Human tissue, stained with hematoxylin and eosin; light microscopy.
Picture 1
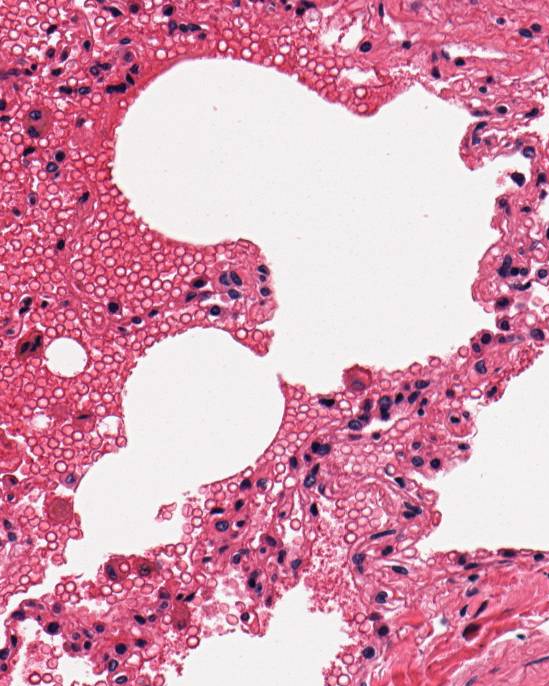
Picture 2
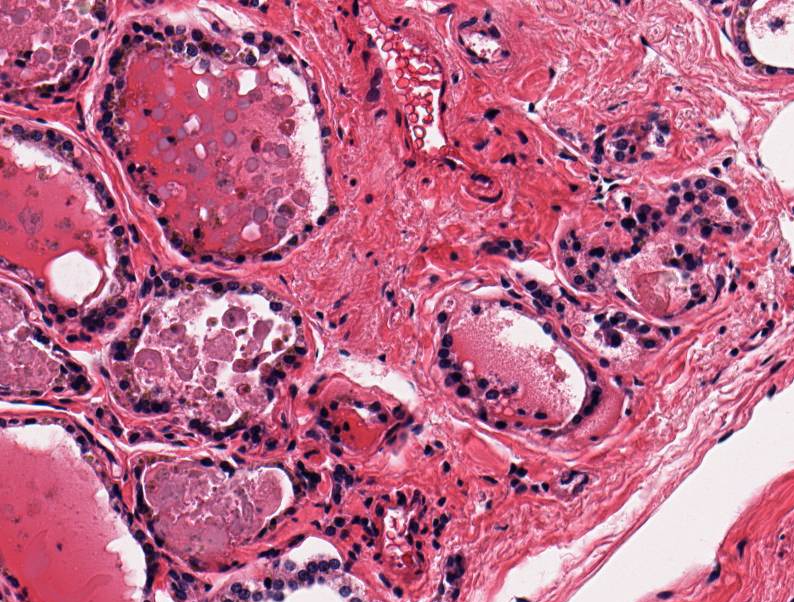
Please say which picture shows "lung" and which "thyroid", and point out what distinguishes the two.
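The lung is picture 1 and the thyroid is picture 2. In the lung, large irregular empty spaces bounded by thin tissue walls take up the centre and right.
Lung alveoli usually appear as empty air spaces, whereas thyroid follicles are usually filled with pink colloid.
Red blood cells, small round pink discs with pale centres, are packed tightly together, and a few large rounded cells with abundant pink to brownish cytoplasm lie scattered among them. Denser pink fibrous tissue with elongated spindle-shaped nuclei fills the lower right corner. The thyroid has rounded glandular units crowding the left half, with fibrous stroma dominating the centre and right. A single layer of low cuboidal cells with dark round nuclei lines those units, and the lining cells in the left-hand ones carry fine golden-brown granules.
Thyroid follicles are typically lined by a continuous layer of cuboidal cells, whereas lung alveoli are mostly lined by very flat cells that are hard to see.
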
